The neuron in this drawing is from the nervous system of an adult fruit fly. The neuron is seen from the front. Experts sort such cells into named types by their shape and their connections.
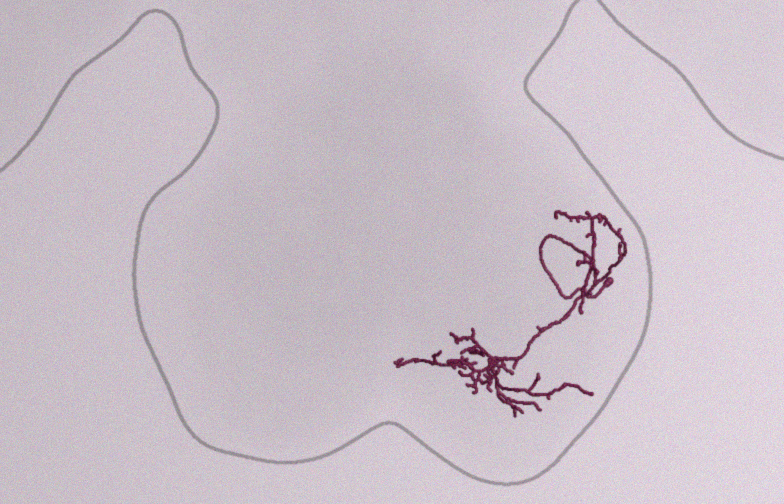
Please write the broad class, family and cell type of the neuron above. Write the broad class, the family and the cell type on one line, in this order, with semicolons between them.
nerve-cord intrinsic neuron; hemilineage 03A; IN03A094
